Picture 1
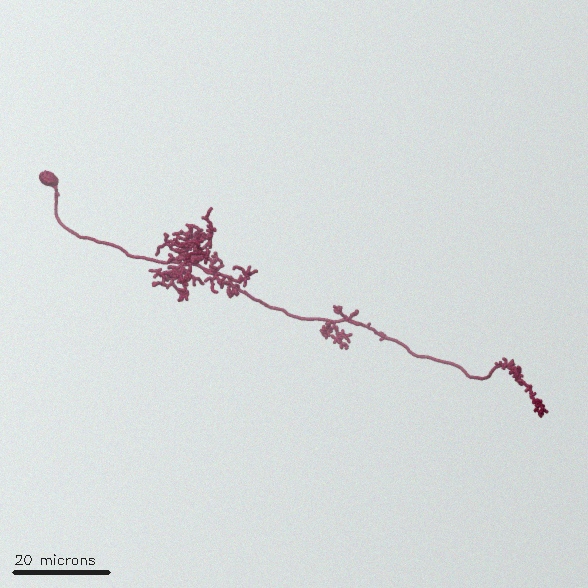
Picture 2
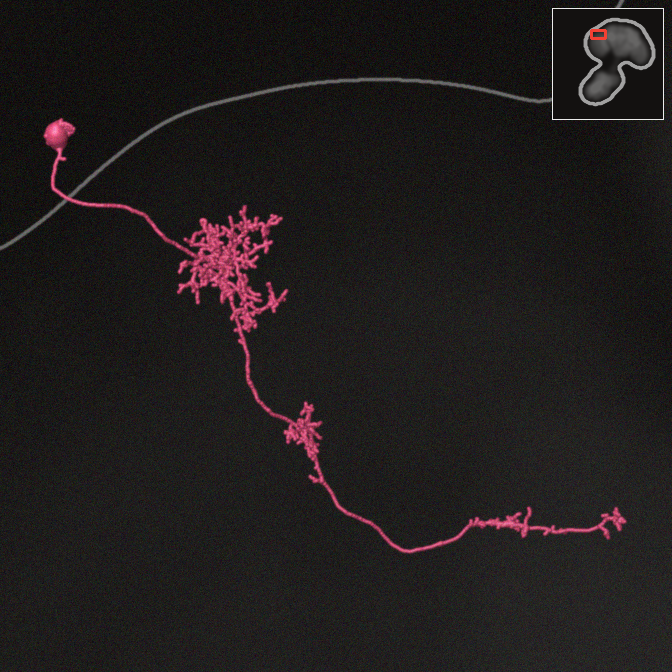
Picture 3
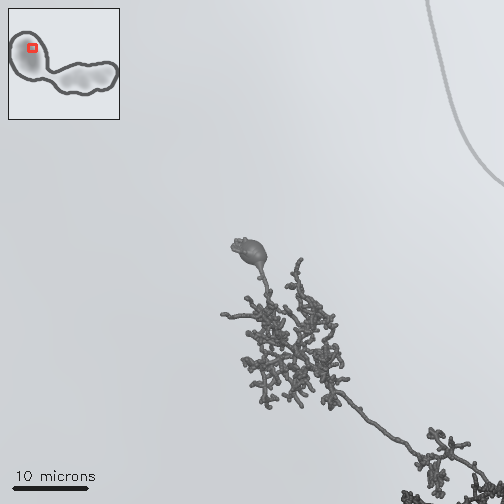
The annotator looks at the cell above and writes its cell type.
Tm4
